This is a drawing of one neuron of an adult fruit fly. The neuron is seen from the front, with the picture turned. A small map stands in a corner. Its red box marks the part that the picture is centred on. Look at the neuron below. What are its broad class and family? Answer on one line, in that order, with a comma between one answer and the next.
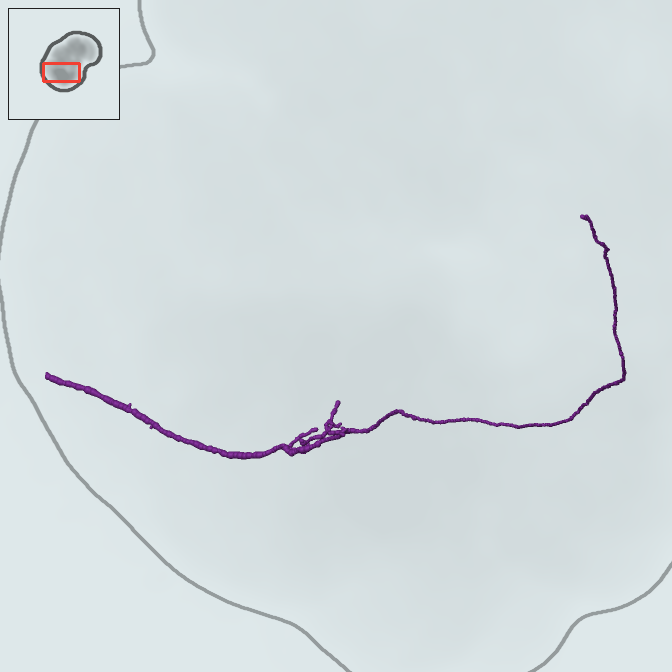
sensory neuron ascending to the brain, class mechanosensory proprioceptive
